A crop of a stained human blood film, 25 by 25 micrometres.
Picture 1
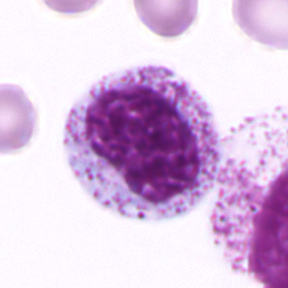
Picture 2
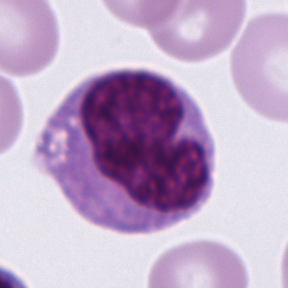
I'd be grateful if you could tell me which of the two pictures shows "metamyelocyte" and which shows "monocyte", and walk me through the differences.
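Picture 1 shows a metamyelocyte, and picture 2 shows a monocyte. In the metamyelocyte the outline is round and smooth, and the nucleus is a single unlobed mass. Its cytoplasm is pale lilac-blue between many small pinkish-red granules, which are scattered all around the nucleus, and it has no vacuoles. The monocyte has a roughly round outline and is about 15 micrometres across.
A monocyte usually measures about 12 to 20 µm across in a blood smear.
Its nucleus fills about 60% of the cell's area, lies toward the upper right, is indented by a notch on its right side and shows no distinct nucleoli.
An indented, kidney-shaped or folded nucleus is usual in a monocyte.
Its cytoplasm is pale greyish-violet, contains no coarse granules and holds a few small clear vacuoles near the left edge.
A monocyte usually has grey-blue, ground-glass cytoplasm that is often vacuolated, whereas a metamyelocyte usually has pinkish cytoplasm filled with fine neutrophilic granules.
The plainest difference between the two pictures therefore lies in the cytoplasm: granular and without vacuoles in picture 1, free of coarse granules and vacuolated in picture 2.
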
